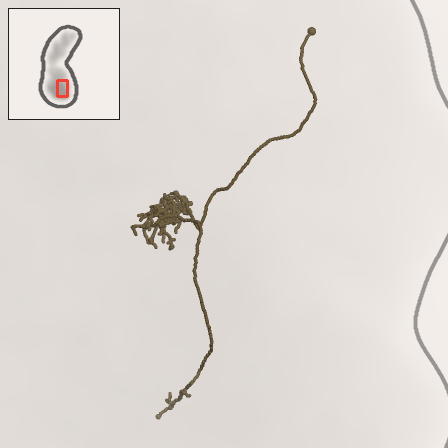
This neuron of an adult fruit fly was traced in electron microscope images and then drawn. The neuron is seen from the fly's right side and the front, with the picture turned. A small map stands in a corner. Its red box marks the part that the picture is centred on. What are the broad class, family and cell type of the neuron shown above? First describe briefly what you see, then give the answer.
In this view it is taller than it is wide. It is a central-brain intrinsic neuron. Its family is called class CX. Its cell type is FC1A.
